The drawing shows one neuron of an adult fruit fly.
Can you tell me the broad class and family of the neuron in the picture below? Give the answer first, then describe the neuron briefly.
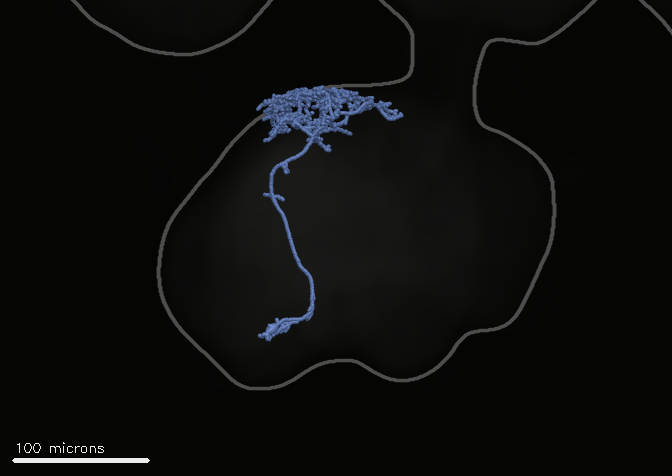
This is a nerve-cord intrinsic neuron. The family is hemilineage 06A. By the scale bar it is about 190 microns tall in this view. In this view it is taller than it is wide.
